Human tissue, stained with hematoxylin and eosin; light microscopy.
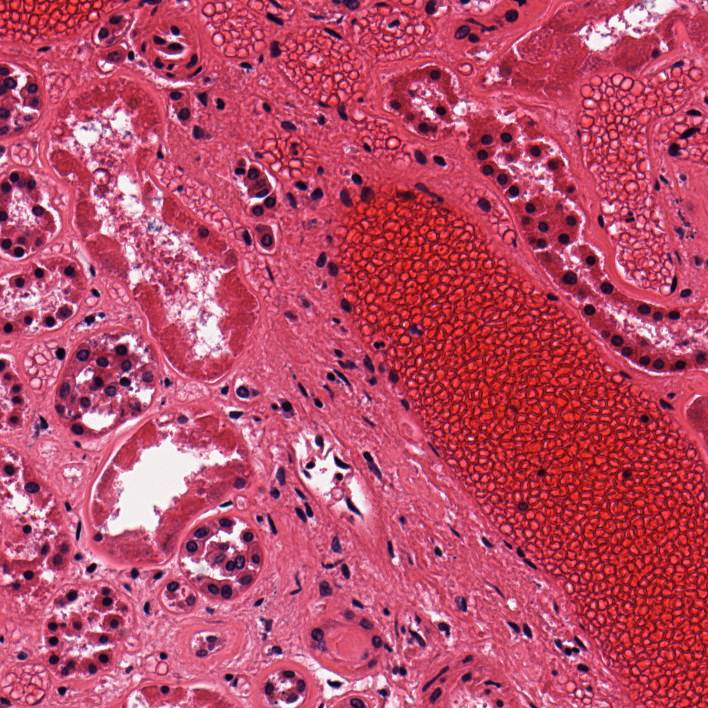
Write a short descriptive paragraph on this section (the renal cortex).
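Tubules cut in cross and oblique section, lined by one layer of cuboidal epithelial cells, fill most of the left half. Their nuclei are small, round and darkly stained. Between them and the large vessel, a band of pink fibrous stroma carries scattered spindle-shaped nuclei. Fat cells are absent.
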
